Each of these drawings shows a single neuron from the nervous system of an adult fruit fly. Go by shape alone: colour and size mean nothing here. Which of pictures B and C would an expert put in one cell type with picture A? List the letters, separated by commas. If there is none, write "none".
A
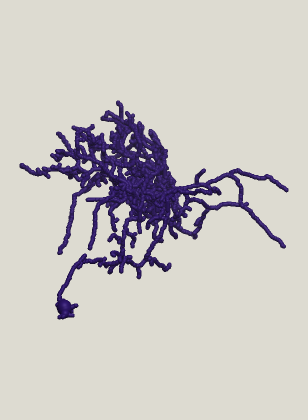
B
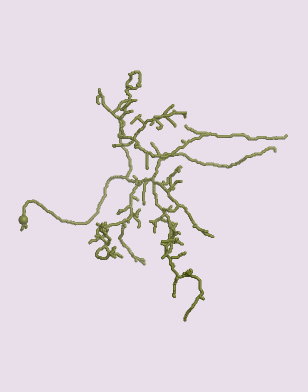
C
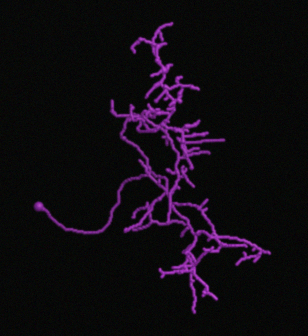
none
